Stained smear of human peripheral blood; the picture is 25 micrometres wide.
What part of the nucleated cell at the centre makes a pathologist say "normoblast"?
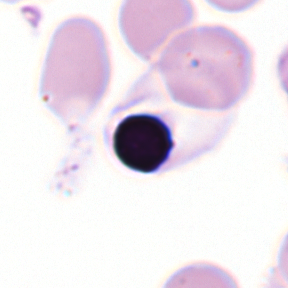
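The nucleus of this normoblast sits off-centre, toward the lower left of the cell.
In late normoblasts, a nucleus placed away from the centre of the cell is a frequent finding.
The cytoplasm also covers a larger area than the nucleus does.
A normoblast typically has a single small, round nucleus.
The chromatin is uniformly dense and nearly black, with no pattern to be seen in it. The cytoplasm is pale pinkish-lilac.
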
